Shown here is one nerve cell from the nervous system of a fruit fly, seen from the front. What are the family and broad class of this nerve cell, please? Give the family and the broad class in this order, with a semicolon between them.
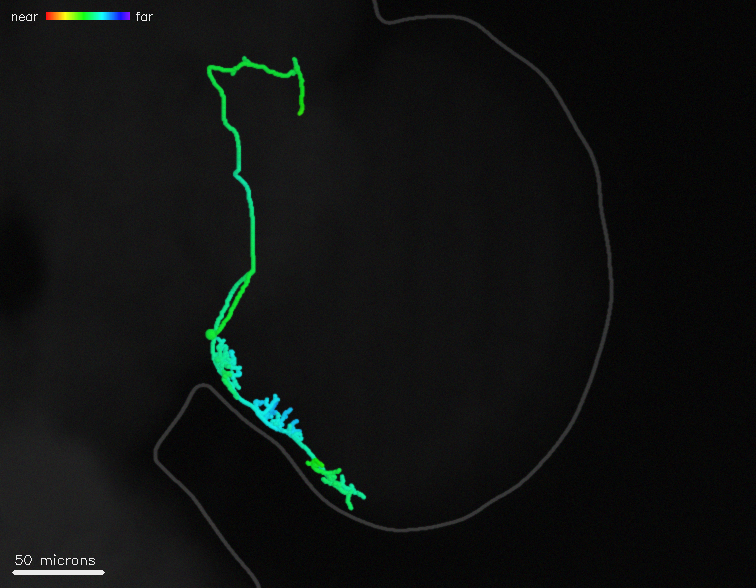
OLVp; visual projection neuron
